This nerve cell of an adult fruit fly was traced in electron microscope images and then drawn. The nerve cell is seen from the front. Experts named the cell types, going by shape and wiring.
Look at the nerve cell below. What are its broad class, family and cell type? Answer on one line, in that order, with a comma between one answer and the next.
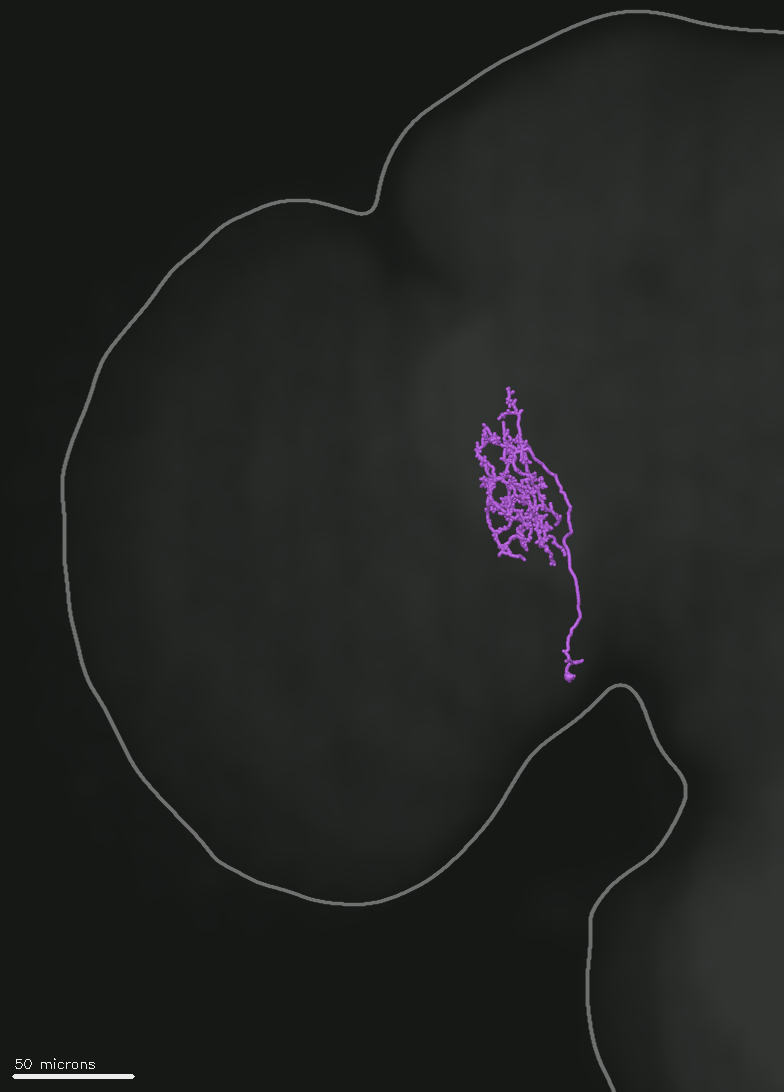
optic-lobe intrinsic neuron, Li, Li34a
